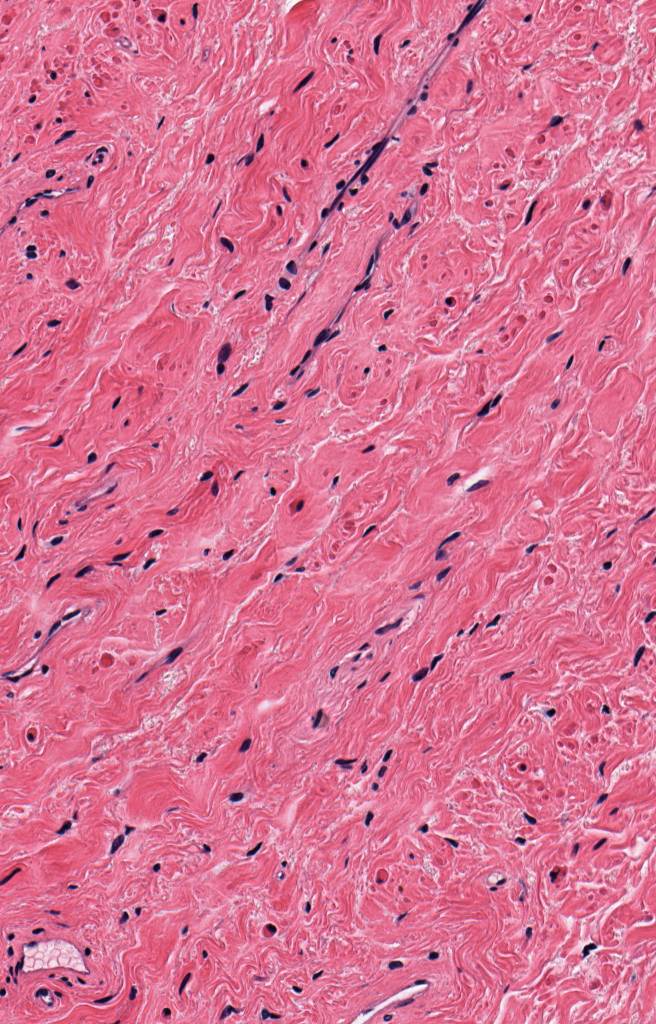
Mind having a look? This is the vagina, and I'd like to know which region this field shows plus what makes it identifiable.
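Dense connective tissue fills the whole field, with no epithelium anywhere. The fibres are dense, pink and wavy rather than straight. Small, dark, spindle-shaped nuclei lie along them, sparse and evenly scattered; fibre far outweighs nuclei.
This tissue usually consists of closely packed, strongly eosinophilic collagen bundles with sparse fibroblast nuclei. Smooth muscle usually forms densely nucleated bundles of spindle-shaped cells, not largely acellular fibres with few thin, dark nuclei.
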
